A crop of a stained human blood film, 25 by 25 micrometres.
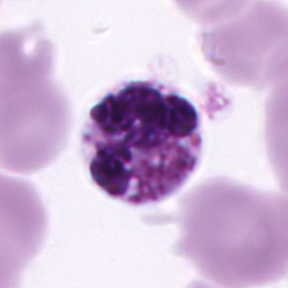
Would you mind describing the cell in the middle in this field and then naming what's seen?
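Look first at the outline: it is round. The nuclear lobes sit mainly along the upper and left parts of the cell, and their chromatin is dark purple and dense. Now glance toward the lower right, where the granules show most clearly. This is an eosinophil.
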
